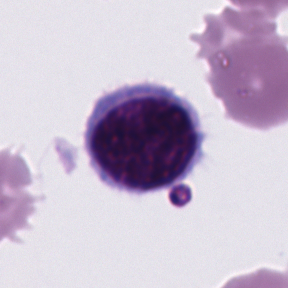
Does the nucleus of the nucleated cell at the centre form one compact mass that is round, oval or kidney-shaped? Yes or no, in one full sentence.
Yes, in this cell the nucleus forms one compact round, oval or kidney-shaped piece.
